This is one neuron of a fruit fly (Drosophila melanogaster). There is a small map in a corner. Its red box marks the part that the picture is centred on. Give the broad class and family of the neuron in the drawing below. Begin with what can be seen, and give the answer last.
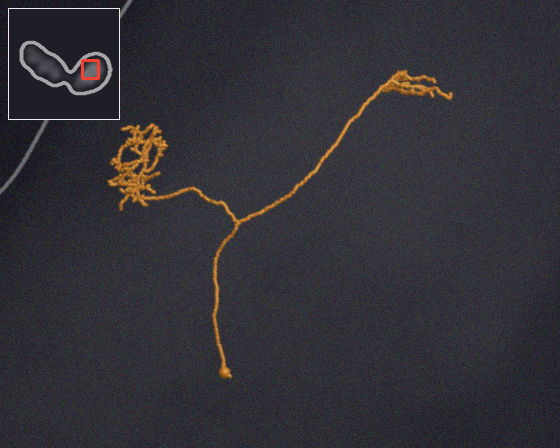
Its cell body lies at the bottom of the picture. In this view it is about as wide as it is tall. This is a visual projection neuron. The family is hemilineage VPNv2.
